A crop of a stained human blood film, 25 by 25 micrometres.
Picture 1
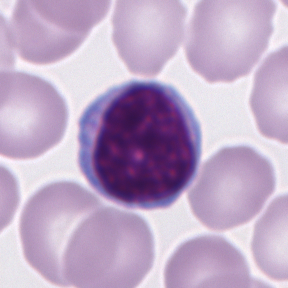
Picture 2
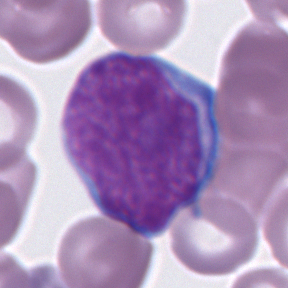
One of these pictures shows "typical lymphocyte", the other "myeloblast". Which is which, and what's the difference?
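Taking the points in order, identity comes first: picture 1 shows the typical lymphocyte and picture 2 the myeloblast. Size is next, and the typical lymphocyte is about 11 micrometres across, with a nucleus of about 10 by 9 micrometres. The myeloblast measures about 17 by 14 micrometres, with a nucleus of about 16 by 11 micrometres.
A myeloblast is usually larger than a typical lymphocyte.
In both cells the nucleus takes up most of the space, and in the myeloblast it fills about 80% of the cell's area.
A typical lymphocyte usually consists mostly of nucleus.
Outline comes third: round and smooth in the typical lymphocyte, but irregular and somewhat angular in the myeloblast. Fourth is nuclear shape, which differs little, since the lymphocyte's nucleus is round with no indentation or lobes and the myeloblast's is a single unlobed mass. Fifth, in the typical lymphocyte the chromatin is dark purple and coarsely clumped, and no nucleoli can be made out.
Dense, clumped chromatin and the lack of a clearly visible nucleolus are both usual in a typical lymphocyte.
Last comes the cytoplasm: neither cell shows granules or vacuoles, and in the myeloblast it is stained blue.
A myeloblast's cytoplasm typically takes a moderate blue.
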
